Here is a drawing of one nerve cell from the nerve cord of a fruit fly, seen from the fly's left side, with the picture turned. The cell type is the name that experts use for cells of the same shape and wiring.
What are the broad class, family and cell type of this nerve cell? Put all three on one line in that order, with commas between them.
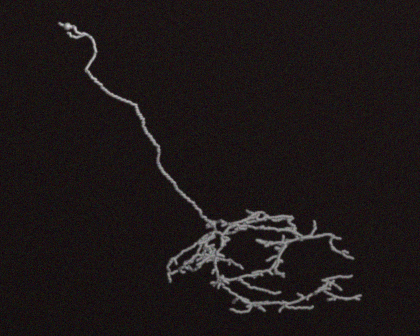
nerve-cord intrinsic neuron, hemilineage 16B, IN16B104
